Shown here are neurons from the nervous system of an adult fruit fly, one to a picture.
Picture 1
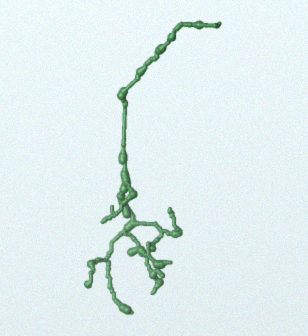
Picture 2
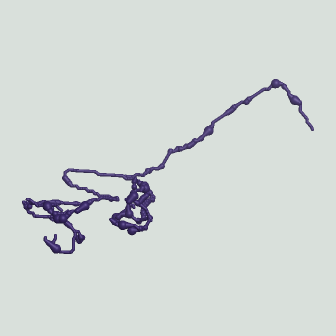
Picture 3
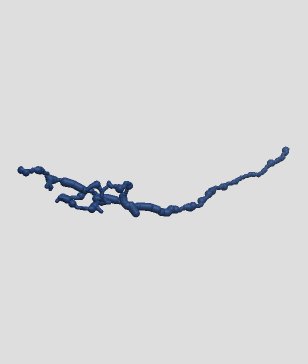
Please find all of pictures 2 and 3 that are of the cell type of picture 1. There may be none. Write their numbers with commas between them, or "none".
2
